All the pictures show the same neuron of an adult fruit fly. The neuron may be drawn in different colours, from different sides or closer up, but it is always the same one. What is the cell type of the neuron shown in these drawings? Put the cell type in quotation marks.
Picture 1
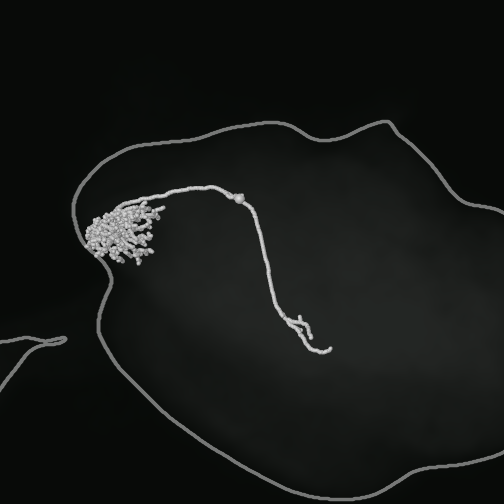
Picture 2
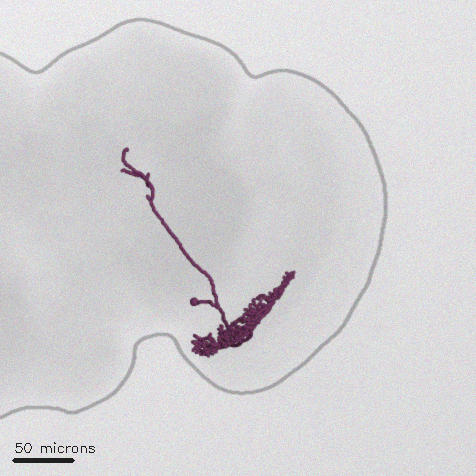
"MeVP4"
